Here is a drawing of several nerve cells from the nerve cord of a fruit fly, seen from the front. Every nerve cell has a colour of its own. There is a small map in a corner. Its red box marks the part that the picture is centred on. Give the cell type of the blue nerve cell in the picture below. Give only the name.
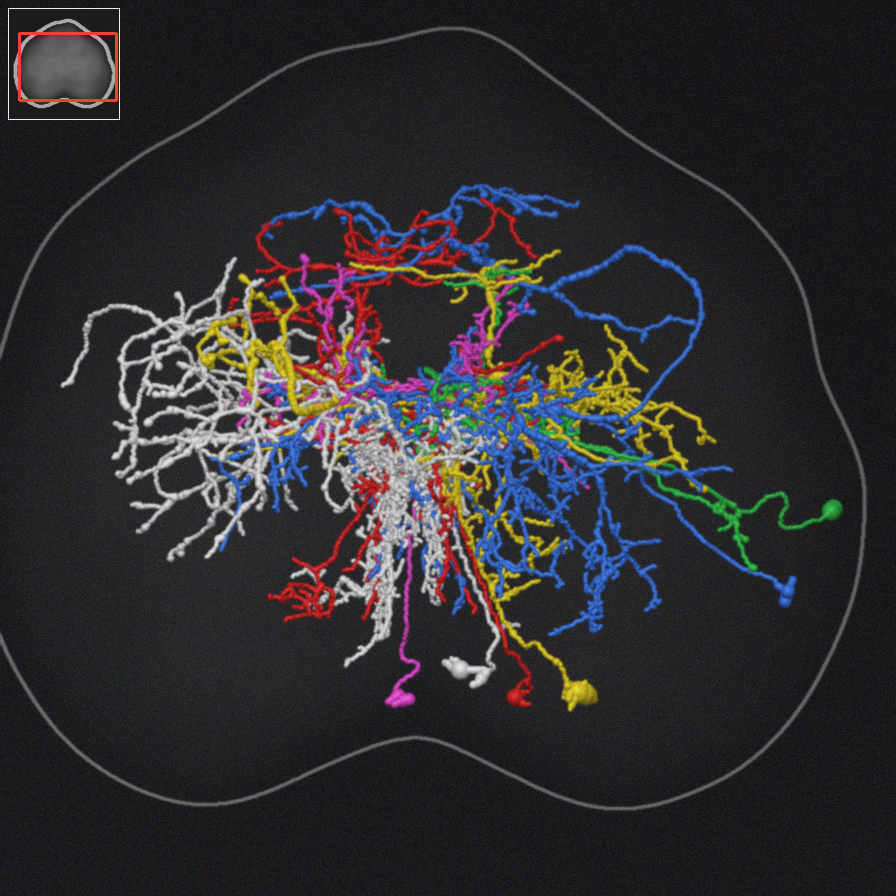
IN12A015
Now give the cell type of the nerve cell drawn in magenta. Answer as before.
IN00A053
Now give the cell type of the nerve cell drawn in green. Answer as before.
IN21A073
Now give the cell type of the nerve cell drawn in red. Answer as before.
IN06B054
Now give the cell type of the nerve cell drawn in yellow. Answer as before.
AN06B040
